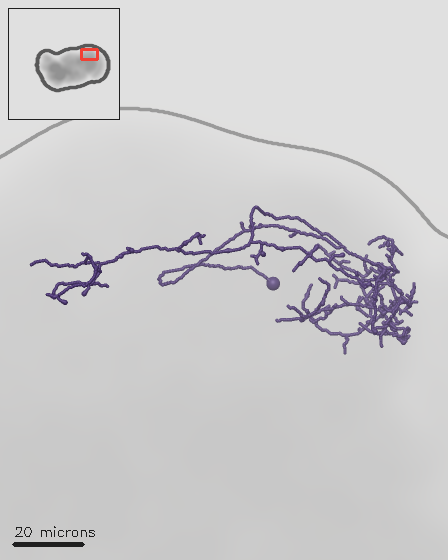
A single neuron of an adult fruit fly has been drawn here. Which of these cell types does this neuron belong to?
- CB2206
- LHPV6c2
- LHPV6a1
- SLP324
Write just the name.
LHPV6a1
